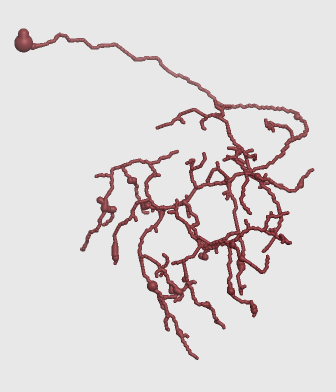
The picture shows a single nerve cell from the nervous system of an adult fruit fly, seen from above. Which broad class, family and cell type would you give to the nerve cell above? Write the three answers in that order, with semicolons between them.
nerve-cord intrinsic neuron; hemilineage 08A; IN08A036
